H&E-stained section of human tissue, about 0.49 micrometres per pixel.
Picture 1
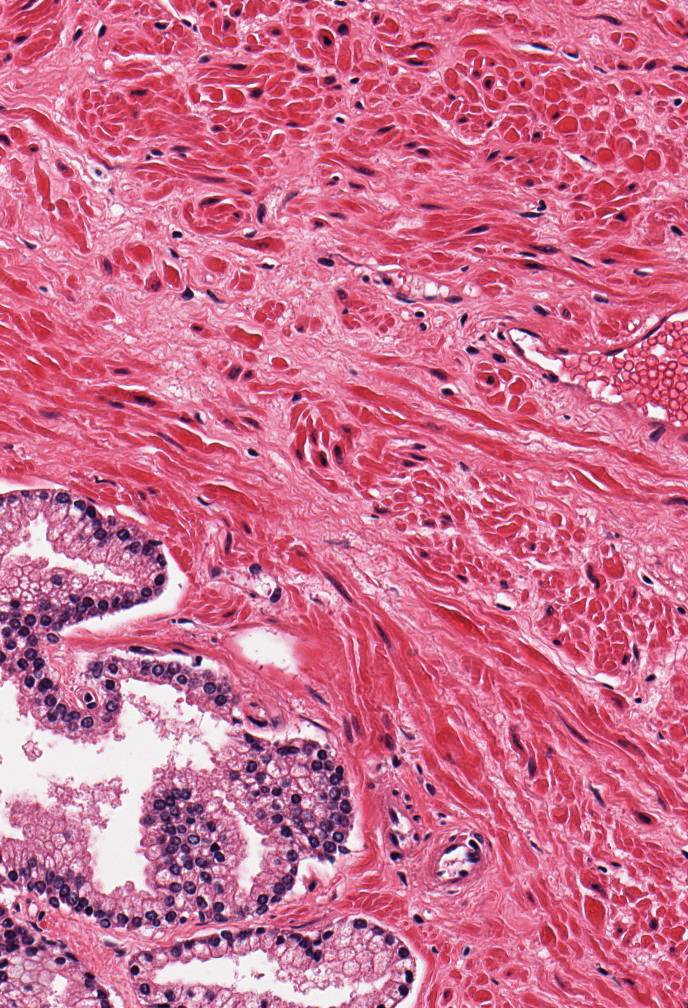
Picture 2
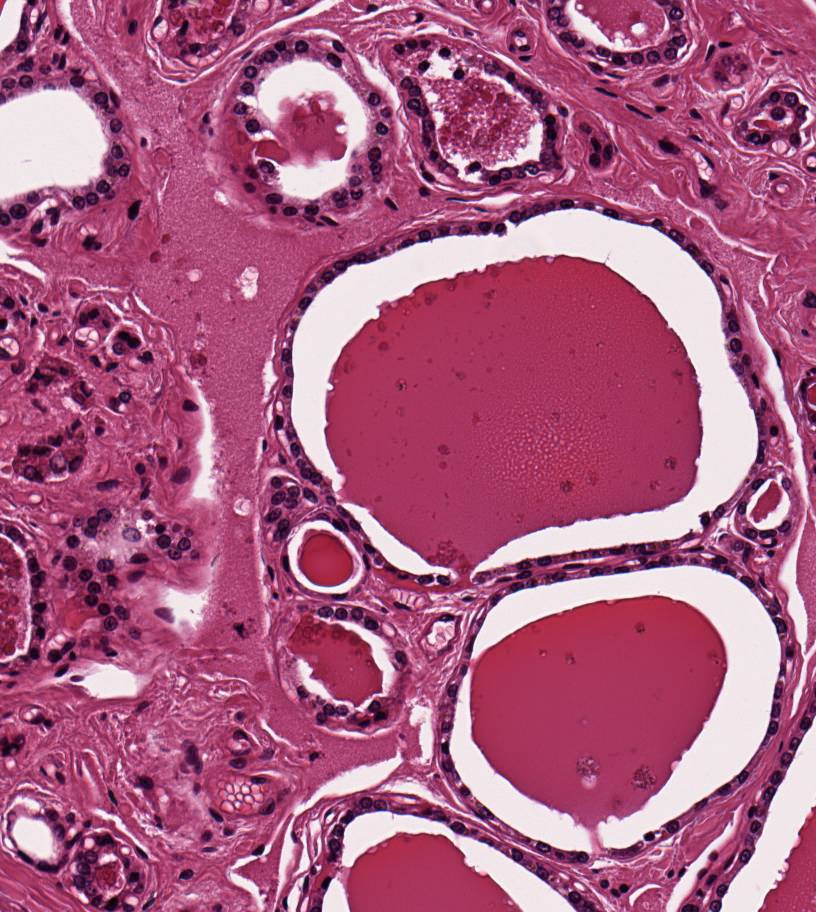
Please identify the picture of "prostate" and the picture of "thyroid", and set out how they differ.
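Prostate in picture 1, thyroid in picture 2. Picture 1: glands lower left, stroma elsewhere. Gland epithelium folded into papillary infoldings projecting into lumen. Lining cells columnar, cytoplasm pale and finely vacuolated; nuclei small, round, dark, toward cell base. Picture 2: large spaces lined by single layer of flattened to low cuboidal epithelial cells. Nuclei small, round, dark-staining, in single row. Smaller tubules along top contain granular pink material in lumina. Stroma between units pale pink, finely fibrillar, most extensive upper centre-left.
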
